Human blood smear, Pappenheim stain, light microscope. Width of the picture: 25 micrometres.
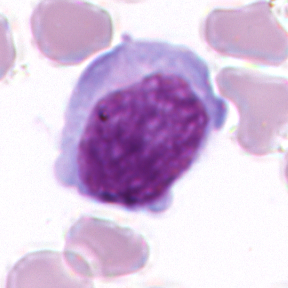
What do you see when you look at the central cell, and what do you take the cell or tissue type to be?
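Point by point: the outline of the central cell is irregular, bulging unevenly instead of running smooth and round. Its nucleus sits toward the lower part of the cell, so the widest band of cytoplasm lies above and to the left of it. That cytoplasm is pale greyish blue. On the upper left part of the nucleus lies one tiny dark dot. The central cell is a plasma cell.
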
